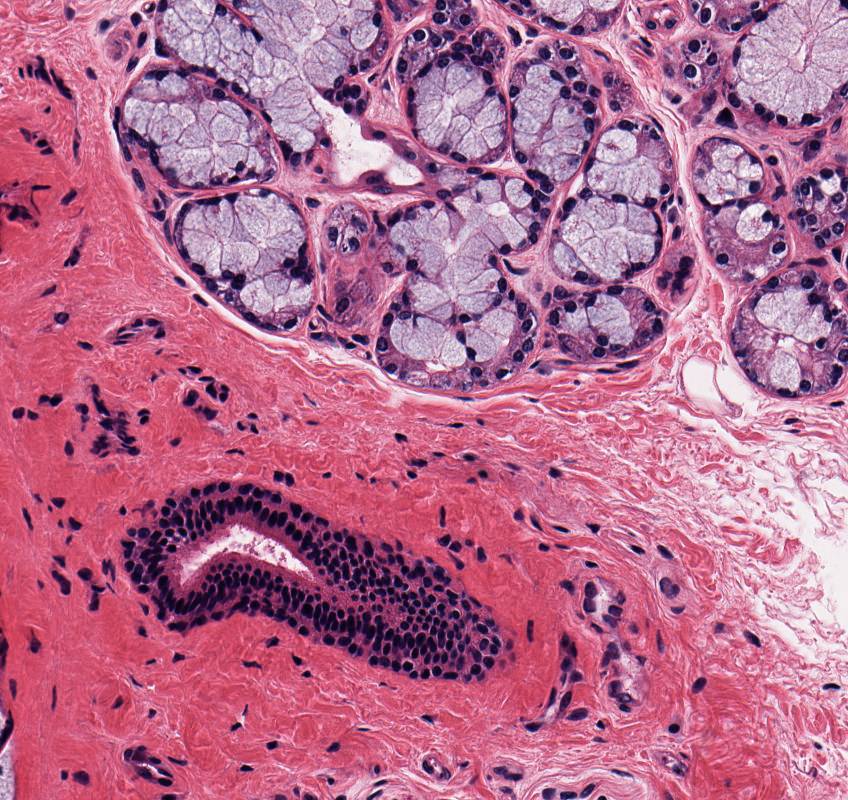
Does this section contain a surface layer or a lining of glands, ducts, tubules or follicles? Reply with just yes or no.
Yes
